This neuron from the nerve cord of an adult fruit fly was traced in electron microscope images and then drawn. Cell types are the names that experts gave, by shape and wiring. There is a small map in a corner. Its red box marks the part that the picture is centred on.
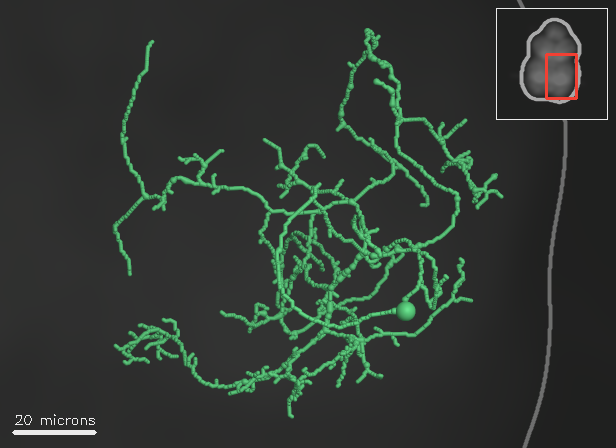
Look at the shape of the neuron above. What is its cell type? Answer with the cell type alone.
IN20A.22A022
